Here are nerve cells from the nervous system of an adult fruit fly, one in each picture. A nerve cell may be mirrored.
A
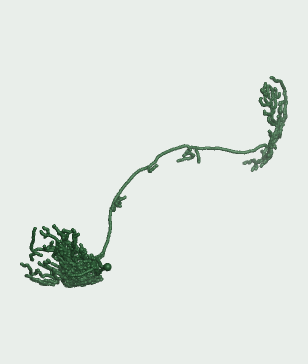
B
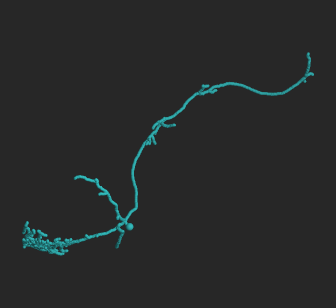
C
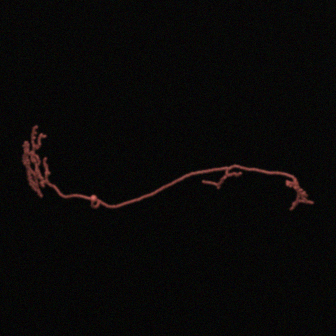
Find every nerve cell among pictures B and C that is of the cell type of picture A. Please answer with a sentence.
None of them is of the same cell type.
